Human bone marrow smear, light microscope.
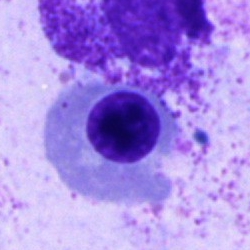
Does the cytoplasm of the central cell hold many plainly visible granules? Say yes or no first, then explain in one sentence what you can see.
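No. No granules are visible in the cytoplasm.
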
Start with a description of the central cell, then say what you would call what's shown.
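Nucleus off-centre, toward the upper right. Chromatin dense, dark purple. Cytoplasm abundant and pale greyish blue, forming a wide area around the nucleus. Cell: erythroblast.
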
